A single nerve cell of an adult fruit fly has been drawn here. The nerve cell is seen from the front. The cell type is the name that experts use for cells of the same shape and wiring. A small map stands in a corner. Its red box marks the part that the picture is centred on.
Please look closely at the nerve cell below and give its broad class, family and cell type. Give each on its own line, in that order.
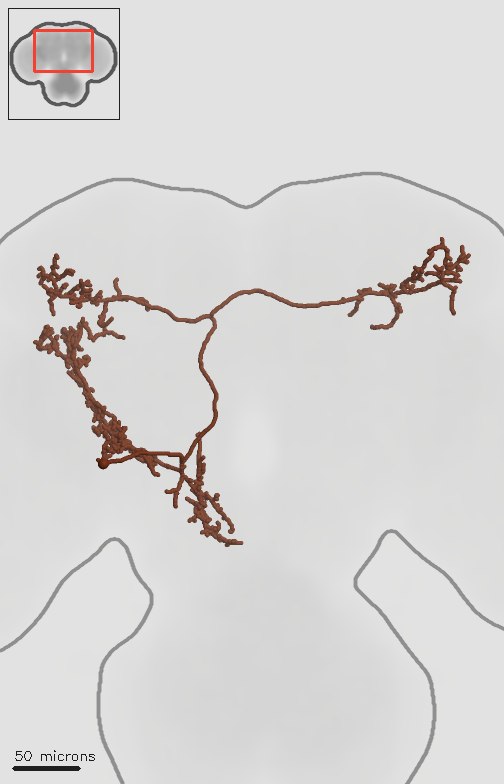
central-brain intrinsic neuron
hemilineage ALl1_ventral
SAD035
